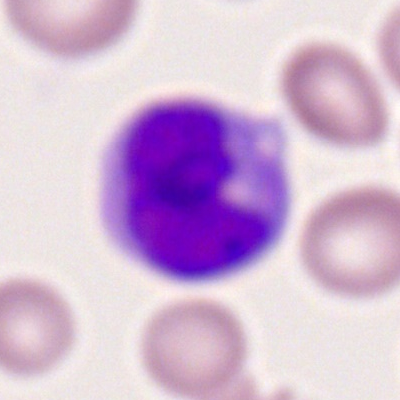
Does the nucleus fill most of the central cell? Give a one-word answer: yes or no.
Yes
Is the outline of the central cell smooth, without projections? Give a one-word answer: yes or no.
Yes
